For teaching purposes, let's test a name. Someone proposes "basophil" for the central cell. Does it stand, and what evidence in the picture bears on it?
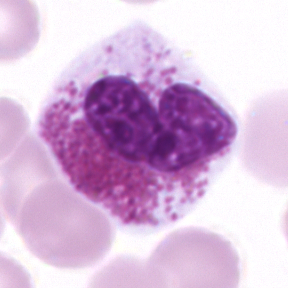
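The two nuclear lobes lie side by side in plain view, with dark purple, coarsely clumped chromatin and paler gaps; this goes with eosinophil, not basophil.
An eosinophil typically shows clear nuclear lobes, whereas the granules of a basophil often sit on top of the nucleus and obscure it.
Having two lobes, on the other hand, would fit both names.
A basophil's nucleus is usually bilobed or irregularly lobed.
Many coarse, round, reddish-pink granules fill the cytoplasm, packed most densely in the lower left part of the cell; their round, coarse form goes with eosinophil.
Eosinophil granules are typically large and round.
That they fill the cytoplasm fits both names.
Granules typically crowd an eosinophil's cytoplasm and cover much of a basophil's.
The outline, roughly round with a slightly uneven border, also suits eosinophil.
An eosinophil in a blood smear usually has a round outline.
The name basophil does not fit; the cell is an eosinophil.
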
